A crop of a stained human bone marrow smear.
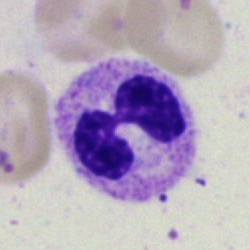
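Segmented neutrophil, the cell in the middle of this stained bone marrow smear. Outline's round and smooth. Chromatin is dark purple and coarsely clumped, and you won't find nucleoli in the nucleus. There's plenty of cytoplasm, pale pinkish-lilac.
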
